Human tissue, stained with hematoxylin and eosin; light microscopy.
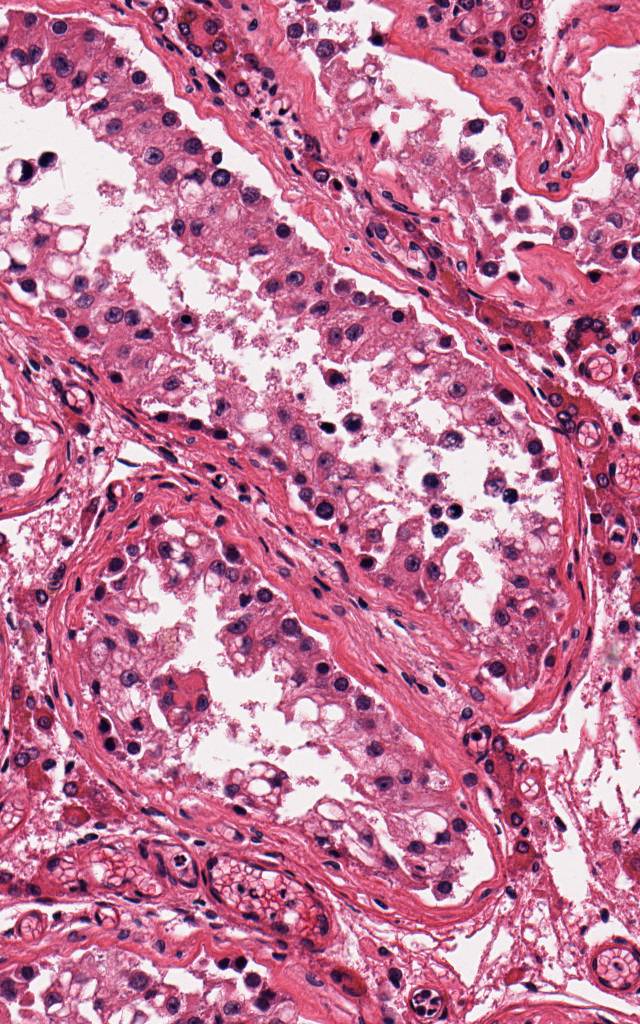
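Testis. Look first at the wall around each tubule: thick, layered, pink and fibrous, with flattened spindle-shaped nuclei. Inside, several layers of cells with round, dark nuclei line the tubule, and the central space holds loose detached cells and pale granular debris.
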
